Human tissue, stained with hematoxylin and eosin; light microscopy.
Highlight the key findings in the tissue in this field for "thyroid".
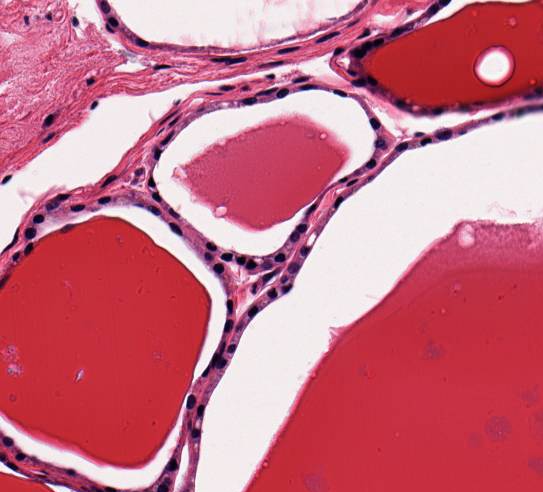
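First, the follicles: the field is made of closed follicles separated by thin septa.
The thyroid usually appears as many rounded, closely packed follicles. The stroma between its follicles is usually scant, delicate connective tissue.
The follicles filling the field, and the thin septa between them, go with that.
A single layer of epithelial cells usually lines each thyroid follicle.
Here, too, each follicle has a single layer of flattened to low cuboidal cells with small dark nuclei. The follicles clearly differ in size and are filled with homogeneous, strongly eosinophilic colloid. What is not follicle is the wavy pink collagenous fibrous tissue in the upper left corner.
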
